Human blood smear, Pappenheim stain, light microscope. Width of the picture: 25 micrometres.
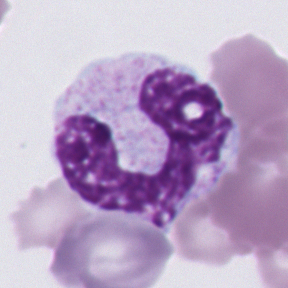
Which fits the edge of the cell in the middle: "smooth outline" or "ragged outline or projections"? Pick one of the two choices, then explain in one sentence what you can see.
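Smooth outline. The cell outline is round and smooth.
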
